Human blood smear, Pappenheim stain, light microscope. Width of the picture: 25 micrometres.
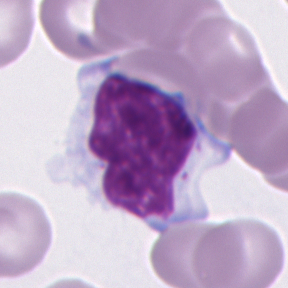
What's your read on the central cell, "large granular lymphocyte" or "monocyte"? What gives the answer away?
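Large granular lymphocyte. The chromatin is dark purple and coarsely clumped, with paler streaks between the clumps.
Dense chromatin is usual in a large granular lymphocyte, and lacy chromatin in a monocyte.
The cytoplasm is very pale blue, almost clear, and forms a rim around the nucleus that is widest on the left.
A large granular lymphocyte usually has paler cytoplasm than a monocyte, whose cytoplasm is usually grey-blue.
The nucleus, about 13 by 9 micrometres, has a notch in its left side that gives it an angular, partly lobed outline.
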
